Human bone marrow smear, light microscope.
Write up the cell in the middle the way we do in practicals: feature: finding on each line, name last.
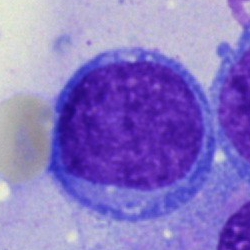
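Chromatin: finely granular
Cytoplasm: blue, with no granules in it
Outline: round
Cell: a blast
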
